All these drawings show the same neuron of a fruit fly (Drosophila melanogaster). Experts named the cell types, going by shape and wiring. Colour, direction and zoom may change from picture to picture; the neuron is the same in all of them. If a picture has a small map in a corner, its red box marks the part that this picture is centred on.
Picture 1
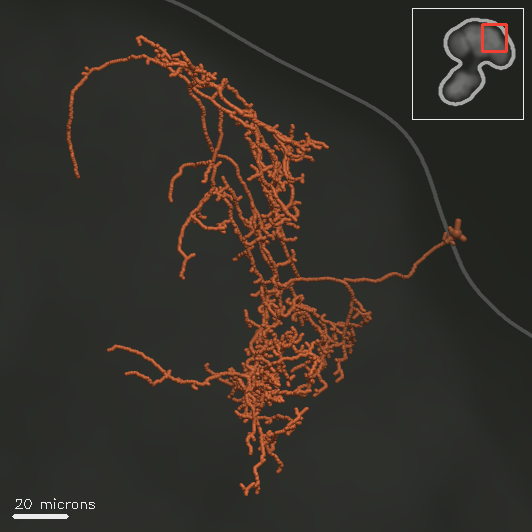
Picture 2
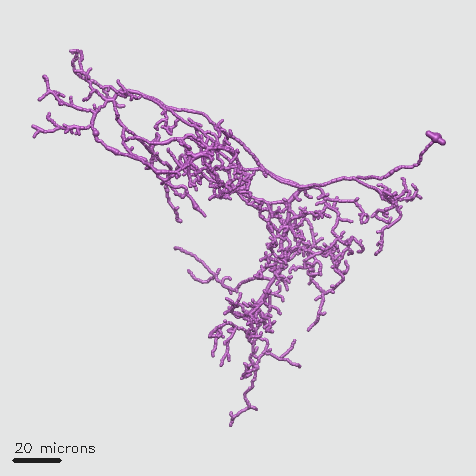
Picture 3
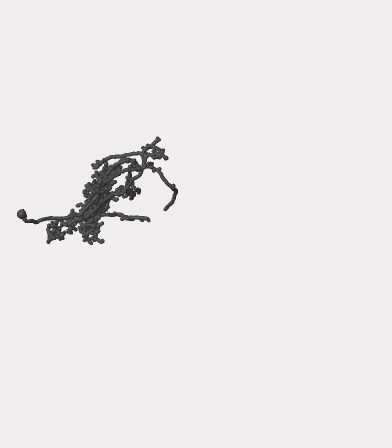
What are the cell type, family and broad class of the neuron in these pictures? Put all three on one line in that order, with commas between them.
AVLP749m, hemilineage LHl2_dorsal, central-brain intrinsic neuron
